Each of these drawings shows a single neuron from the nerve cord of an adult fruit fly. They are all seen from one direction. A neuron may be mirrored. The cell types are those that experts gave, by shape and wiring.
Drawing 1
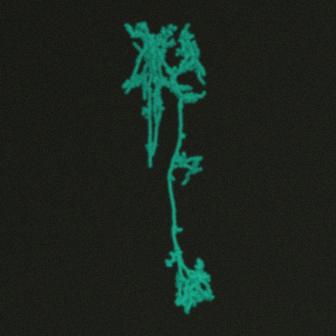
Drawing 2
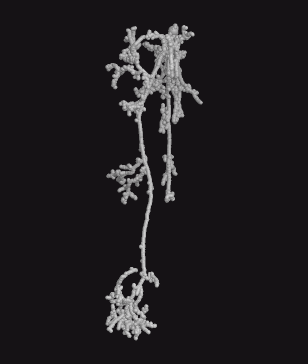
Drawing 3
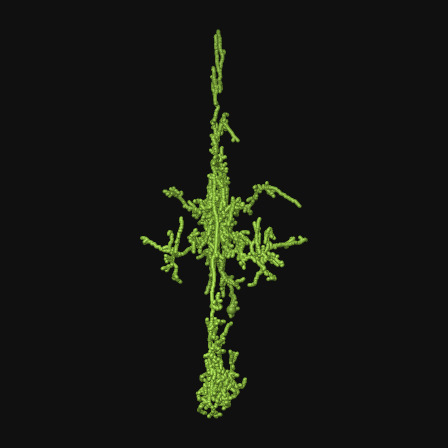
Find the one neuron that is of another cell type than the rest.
Drawing 3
